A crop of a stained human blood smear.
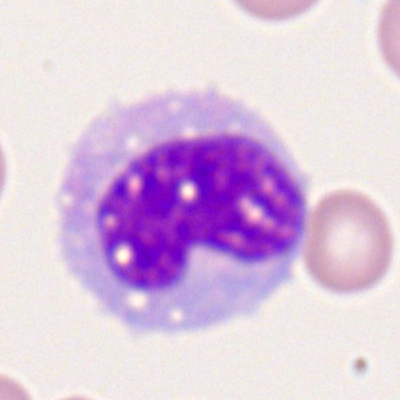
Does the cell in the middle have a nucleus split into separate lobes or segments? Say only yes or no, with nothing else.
No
